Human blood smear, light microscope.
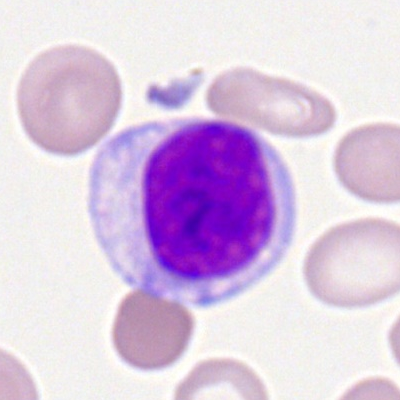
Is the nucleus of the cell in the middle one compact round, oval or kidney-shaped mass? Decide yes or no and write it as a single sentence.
Yes, it is a single compact round, oval or kidney-shaped nucleus that this cell has.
